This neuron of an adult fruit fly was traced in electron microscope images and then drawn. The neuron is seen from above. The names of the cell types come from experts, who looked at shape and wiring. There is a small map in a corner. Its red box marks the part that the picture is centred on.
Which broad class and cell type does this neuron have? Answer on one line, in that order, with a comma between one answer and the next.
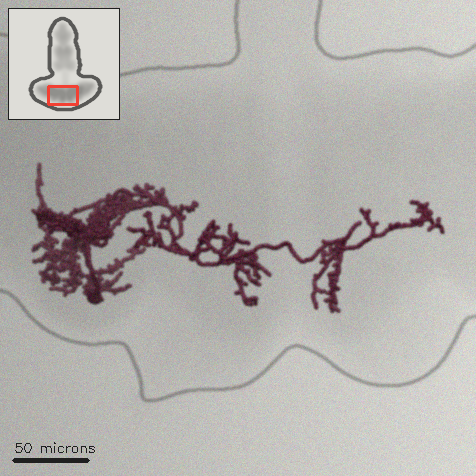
central-brain intrinsic neuron, AVLP032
